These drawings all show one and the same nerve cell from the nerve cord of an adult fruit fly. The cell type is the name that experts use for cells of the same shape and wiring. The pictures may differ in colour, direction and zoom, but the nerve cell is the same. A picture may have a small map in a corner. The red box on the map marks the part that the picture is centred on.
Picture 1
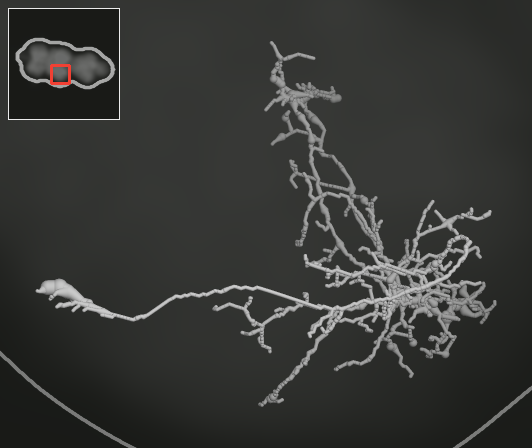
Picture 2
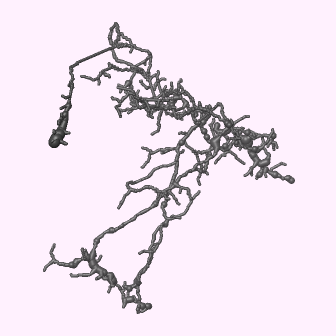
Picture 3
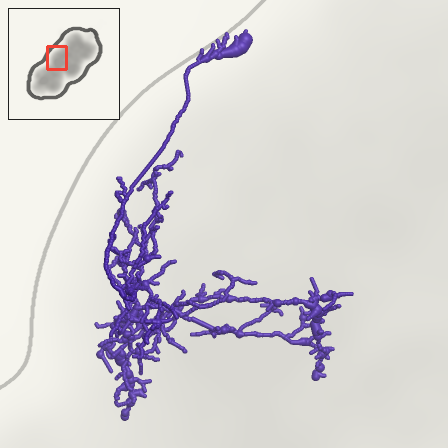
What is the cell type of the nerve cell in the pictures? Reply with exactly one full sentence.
With respect to cell type, this nerve cell is IN19A079.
